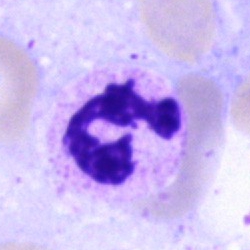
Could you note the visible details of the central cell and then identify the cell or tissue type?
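Taking each point in turn, the outline is round and smooth. Next, the nucleus forms a thick curved band wrapping around a pale central patch of cytoplasm. Its chromatin is dark purple and densely clumped. Last, the cytoplasm holds no vacuoles. The cell is a segmented neutrophil.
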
